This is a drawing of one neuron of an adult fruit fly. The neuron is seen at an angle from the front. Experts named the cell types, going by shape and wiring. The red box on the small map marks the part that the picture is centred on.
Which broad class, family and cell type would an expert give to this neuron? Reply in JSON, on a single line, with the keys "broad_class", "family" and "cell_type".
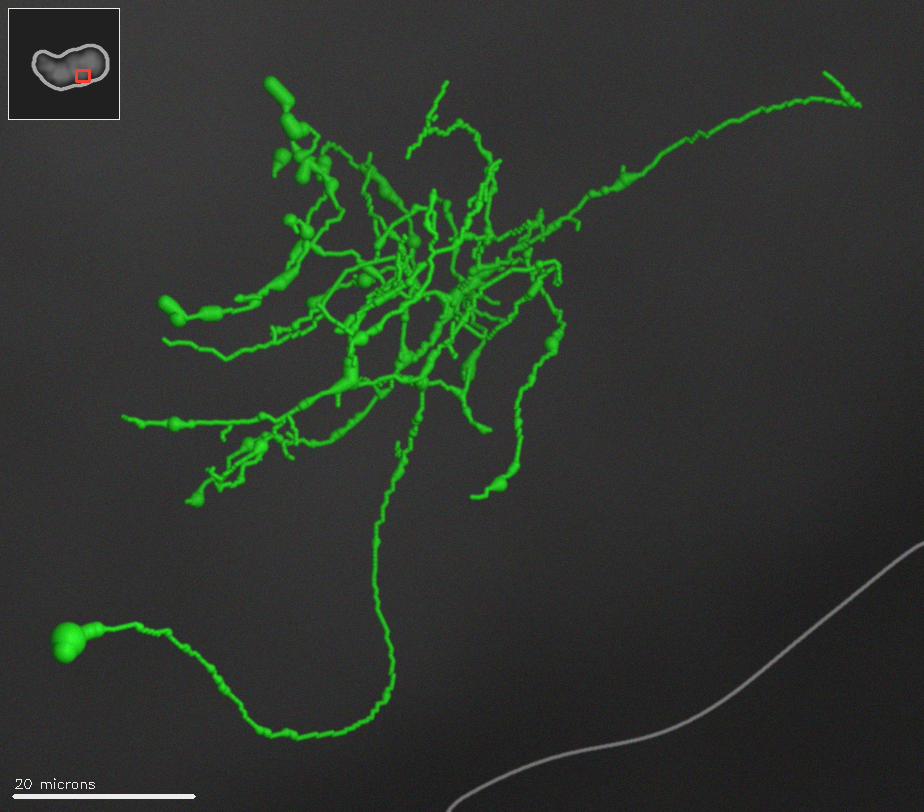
{"broad_class": "central-brain intrinsic neuron", "family": "hemilineage TRdm", "cell_type": "PRW020"}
